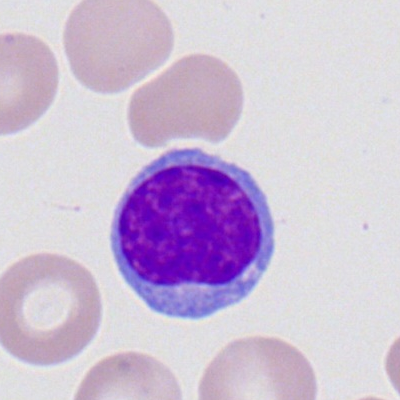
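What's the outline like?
Round and smooth.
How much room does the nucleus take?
Most of the cell, and its chromatin is dark purple and coarsely clumped.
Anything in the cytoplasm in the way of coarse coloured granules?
No, it lacks them.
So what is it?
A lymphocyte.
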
